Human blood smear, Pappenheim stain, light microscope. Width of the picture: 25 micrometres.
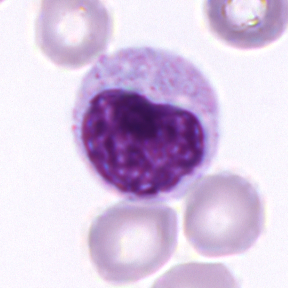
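Metamyelocyte, middle of a stained peripheral blood smear. Nucleus broad and kidney-like, with a shallow notch in its upper edge; no distinct nucleoli. Fine, dust-like reddish granules scattered through the cytoplasm; no clear vacuoles.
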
